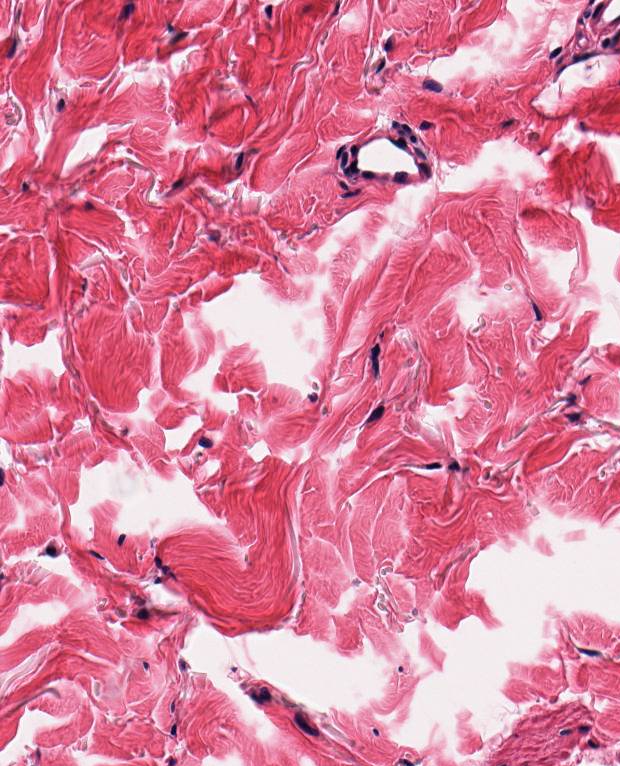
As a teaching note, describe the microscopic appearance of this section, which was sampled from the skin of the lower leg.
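You'll see one bundle in the lower left-centre bending round in a tight curve. Cells are sparse, mostly small dark elongated fibroblast nuclei tucked between the bundles. Near the top, right of centre, there's a small thin-walled vessel with an empty lumen. And no epithelium anywhere in the field.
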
